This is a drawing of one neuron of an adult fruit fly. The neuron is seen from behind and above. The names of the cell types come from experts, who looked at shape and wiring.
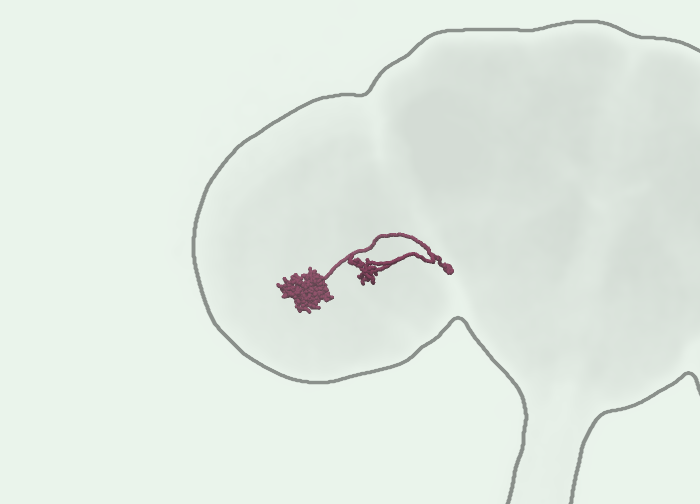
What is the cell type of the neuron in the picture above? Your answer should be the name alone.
MeLo9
